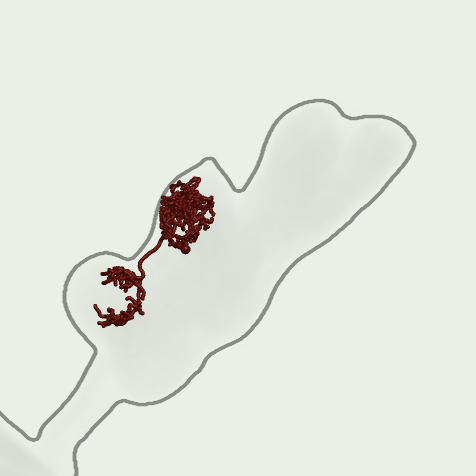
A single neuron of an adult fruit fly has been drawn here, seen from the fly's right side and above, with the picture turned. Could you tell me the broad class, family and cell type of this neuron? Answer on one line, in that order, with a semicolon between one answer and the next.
nerve-cord intrinsic neuron; hemilineage 09A; IN09A009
